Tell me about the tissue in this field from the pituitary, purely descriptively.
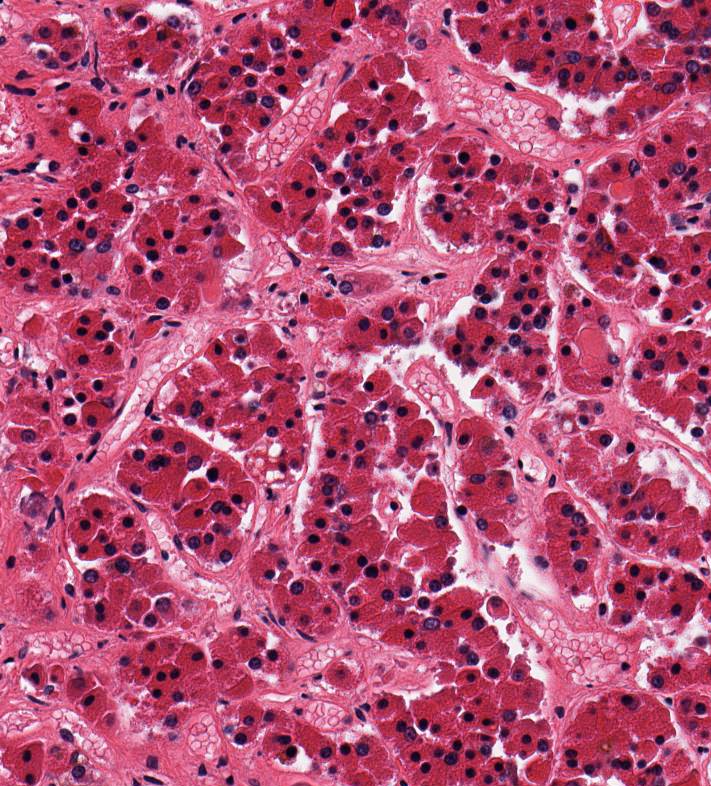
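What strikes me first in these nests is the cytoplasm: abundant, deeply eosinophilic and granular. The cells are large and polygonal, and most have a single nucleus. Those nuclei look round, dark and fairly uniform in size. And I find no central glandular lumens; the nests are solid groups.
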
